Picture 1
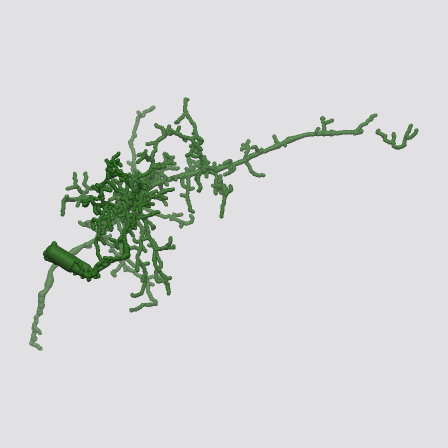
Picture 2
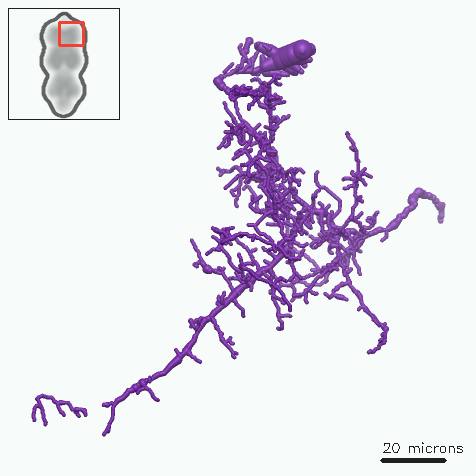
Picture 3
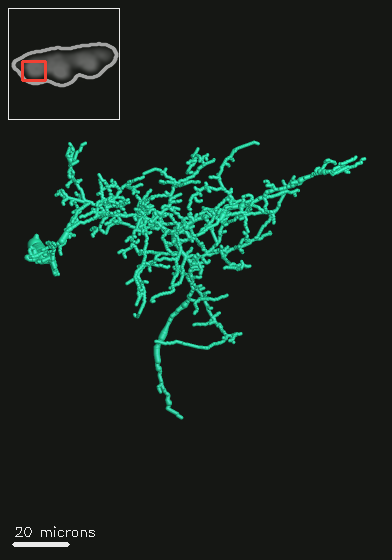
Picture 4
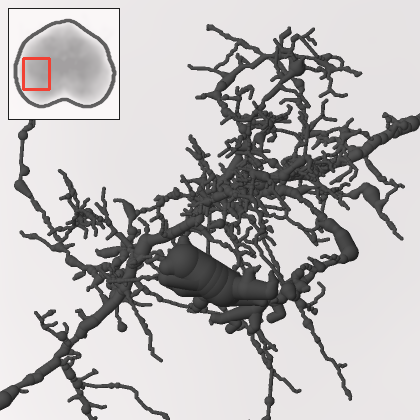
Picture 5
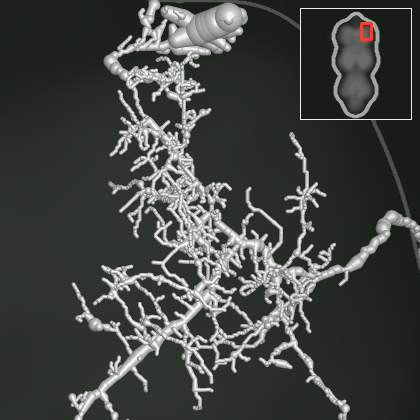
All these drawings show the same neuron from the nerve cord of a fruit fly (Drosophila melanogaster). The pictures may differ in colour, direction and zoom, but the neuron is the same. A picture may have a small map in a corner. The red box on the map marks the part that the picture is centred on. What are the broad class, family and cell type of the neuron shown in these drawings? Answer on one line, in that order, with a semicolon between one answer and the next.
motor neuron of the nerve cord; hemilineage 15B; ltm1-tibia MN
